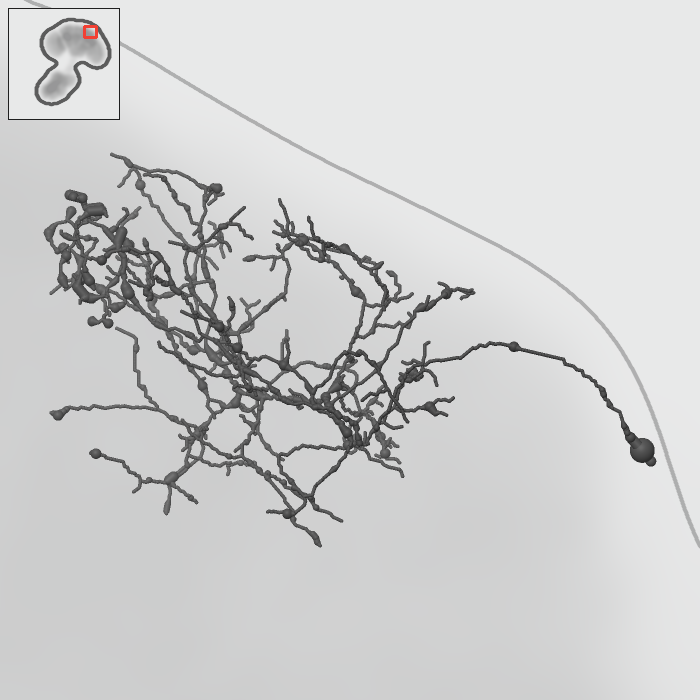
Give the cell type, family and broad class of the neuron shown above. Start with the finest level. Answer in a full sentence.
Type CB3697 of hemilineage SLPad1_anterior, a central-brain intrinsic neuron.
